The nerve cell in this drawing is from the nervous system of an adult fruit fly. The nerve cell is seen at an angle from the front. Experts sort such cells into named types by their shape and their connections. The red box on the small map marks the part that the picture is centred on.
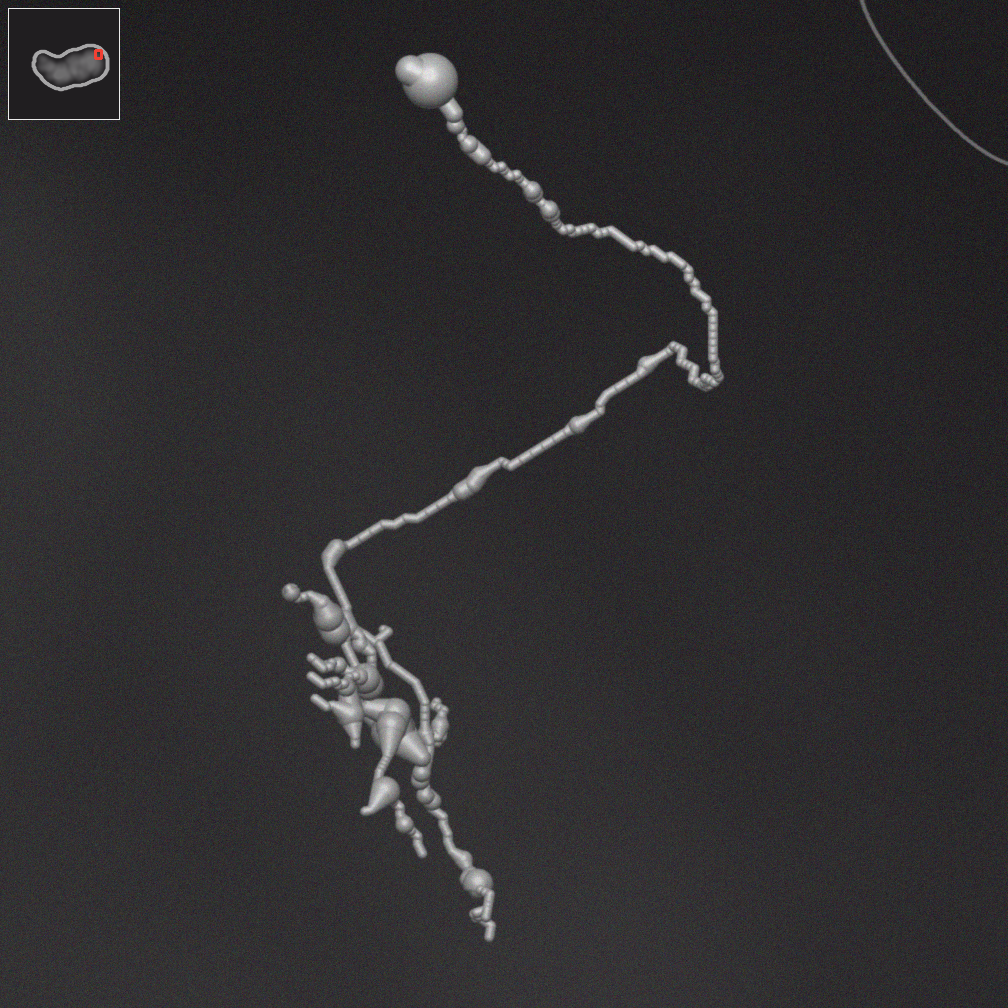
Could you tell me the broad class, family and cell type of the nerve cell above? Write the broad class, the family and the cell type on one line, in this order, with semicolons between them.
optic-lobe intrinsic neuron; Dm; Dm8b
